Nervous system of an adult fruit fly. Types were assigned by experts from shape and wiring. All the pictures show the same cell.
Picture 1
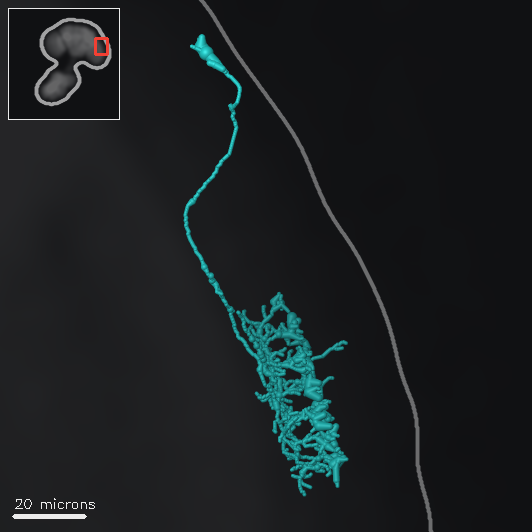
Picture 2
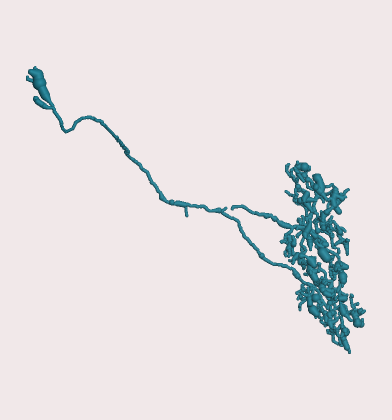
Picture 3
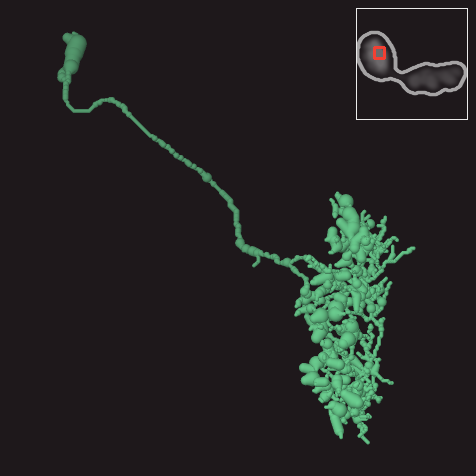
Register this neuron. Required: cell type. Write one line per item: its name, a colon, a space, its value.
cell type: Dm4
